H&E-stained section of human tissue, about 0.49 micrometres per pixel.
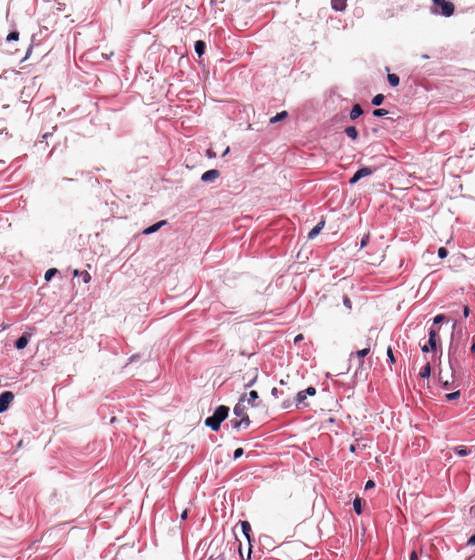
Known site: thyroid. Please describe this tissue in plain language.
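Connective tissue of collagen bundles throughout, no epithelium anywhere. Nuclei are sparse, dark, mostly elongated, lying singly between bundles. A small vessel, thick pink wall, narrow lumen, sits at the right edge, lower half. Upper left is looser: pale wispy fibrils, open white spaces, thinner bundles.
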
